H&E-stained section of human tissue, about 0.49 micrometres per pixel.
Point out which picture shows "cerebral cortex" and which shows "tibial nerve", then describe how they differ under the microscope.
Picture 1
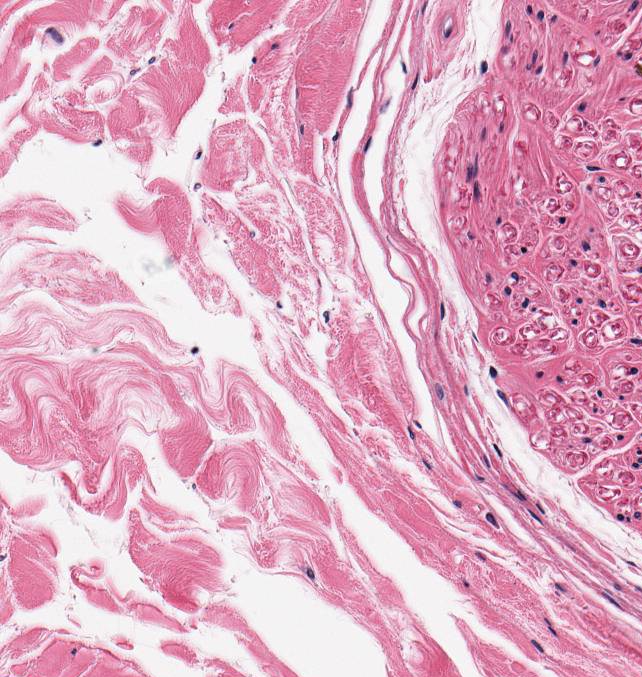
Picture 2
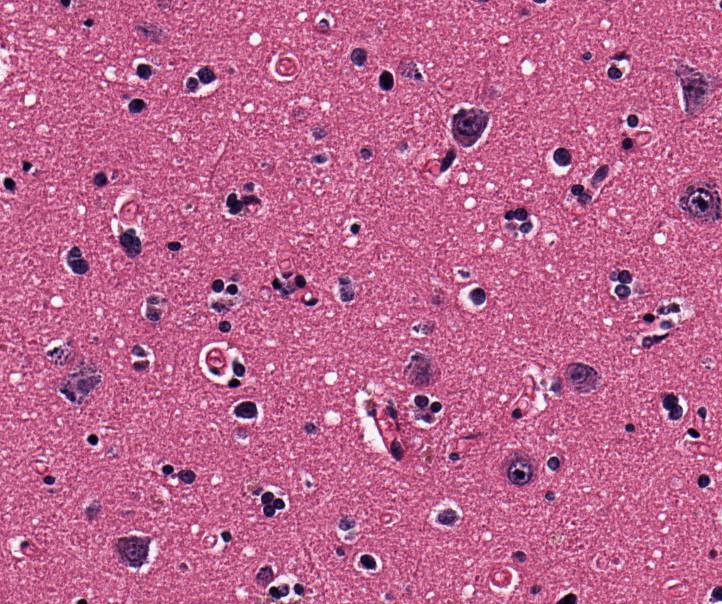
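Let me see: picture 1 is the tibial nerve, and picture 2 is the cerebral cortex. Picture 1 has a rounded nerve fascicle in the upper right, with wavy fibrous bundles filling the rest. Inside the fascicle I can make out myelinated fibres cut in cross-section, each a small round profile with a central pink axon in a pale halo, and small dark nuclei scattered between them. Picture 2 is different: a pink, finely granular and fibrillary background fills the field, with cells scattered singly or in small groups, many sitting within clear halos. Thin-walled capillaries with red blood cells appear here and there, one near the centre.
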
